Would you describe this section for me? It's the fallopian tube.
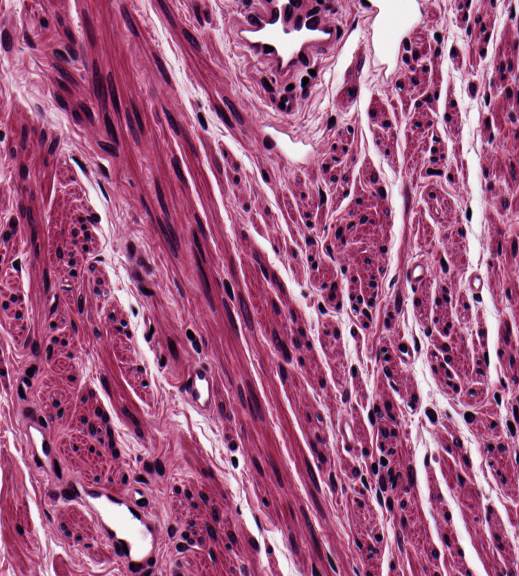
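First, a broad smooth muscle band runs diagonally, upper left to lower right. Second, its lengthwise-cut nuclei are elongated, cigar-shaped, blunt-ended. Third, at top centre, a small gland's irregular star-shaped lumen is lined by dark-nucleated epithelial cells. Fourth, thin paler-pink connective tissue strands separate muscle bundles.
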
